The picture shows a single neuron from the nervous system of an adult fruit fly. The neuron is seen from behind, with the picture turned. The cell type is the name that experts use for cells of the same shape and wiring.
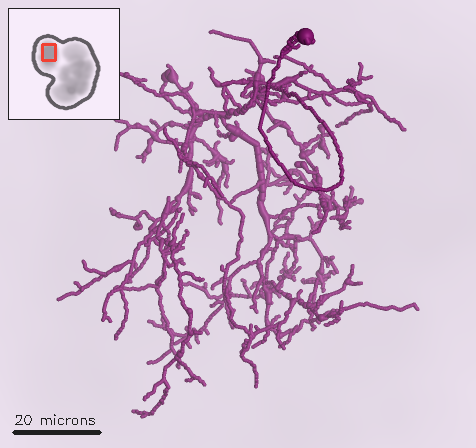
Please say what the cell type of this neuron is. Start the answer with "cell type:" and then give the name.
cell type: IN03A062_c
